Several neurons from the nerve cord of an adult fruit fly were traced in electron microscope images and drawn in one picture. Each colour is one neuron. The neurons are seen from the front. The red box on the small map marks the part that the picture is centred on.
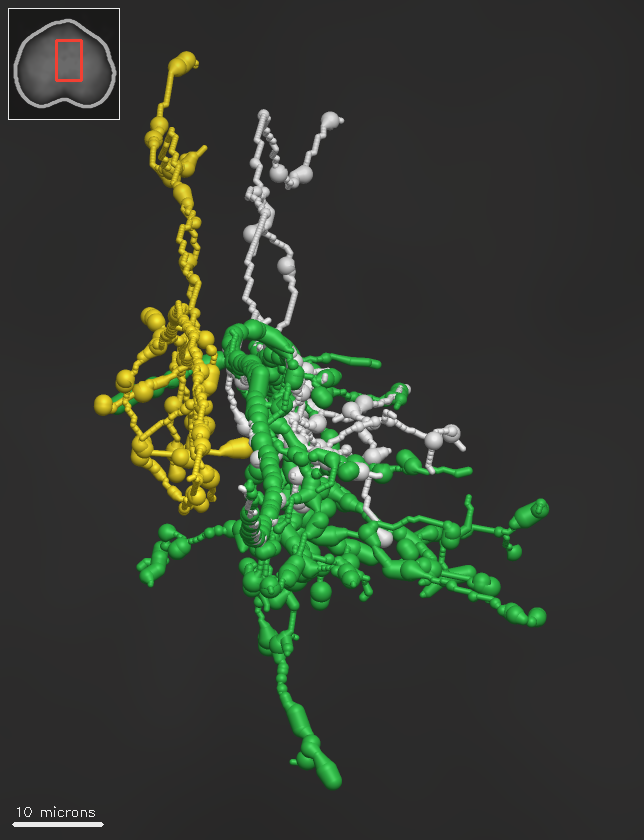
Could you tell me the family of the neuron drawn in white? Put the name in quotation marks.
"hemilineage PSp2"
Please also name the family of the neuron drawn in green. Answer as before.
"DNp"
